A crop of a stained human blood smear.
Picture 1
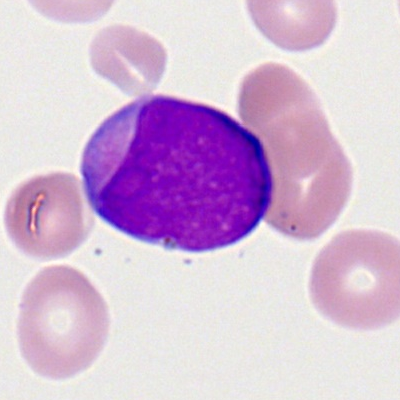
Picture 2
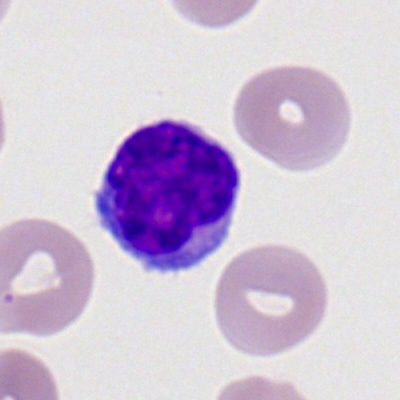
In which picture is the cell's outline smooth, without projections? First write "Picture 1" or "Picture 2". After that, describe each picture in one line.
Picture 1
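Picture 1: The cell has a smooth, oval outline.
Picture 2: Fine short projections fringe the lower left edge of the cell.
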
